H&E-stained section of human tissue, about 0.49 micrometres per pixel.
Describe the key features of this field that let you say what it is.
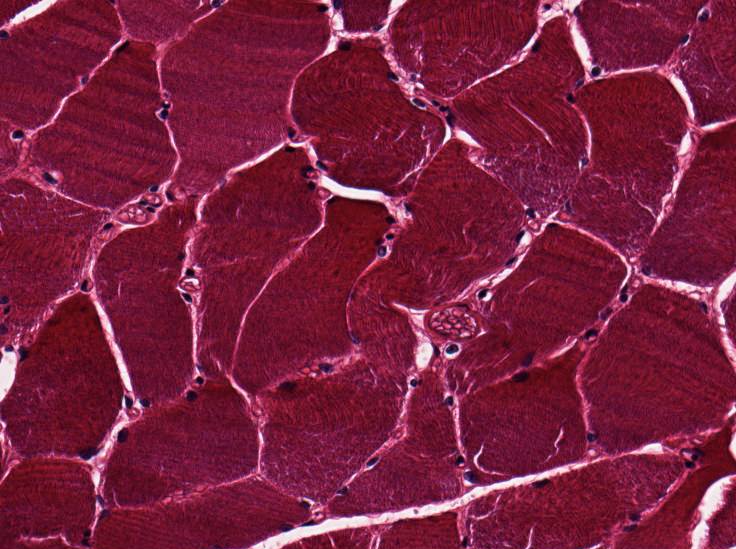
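Here the field is mainly skeletal muscle. Nuclei first: they lie at the fibre edges, just under the cell border, not in the centres.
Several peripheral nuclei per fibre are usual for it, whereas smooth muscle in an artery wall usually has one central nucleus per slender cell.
Next, the spaces between fibres: only thin strands of pale connective tissue with scattered small dark nuclei.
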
